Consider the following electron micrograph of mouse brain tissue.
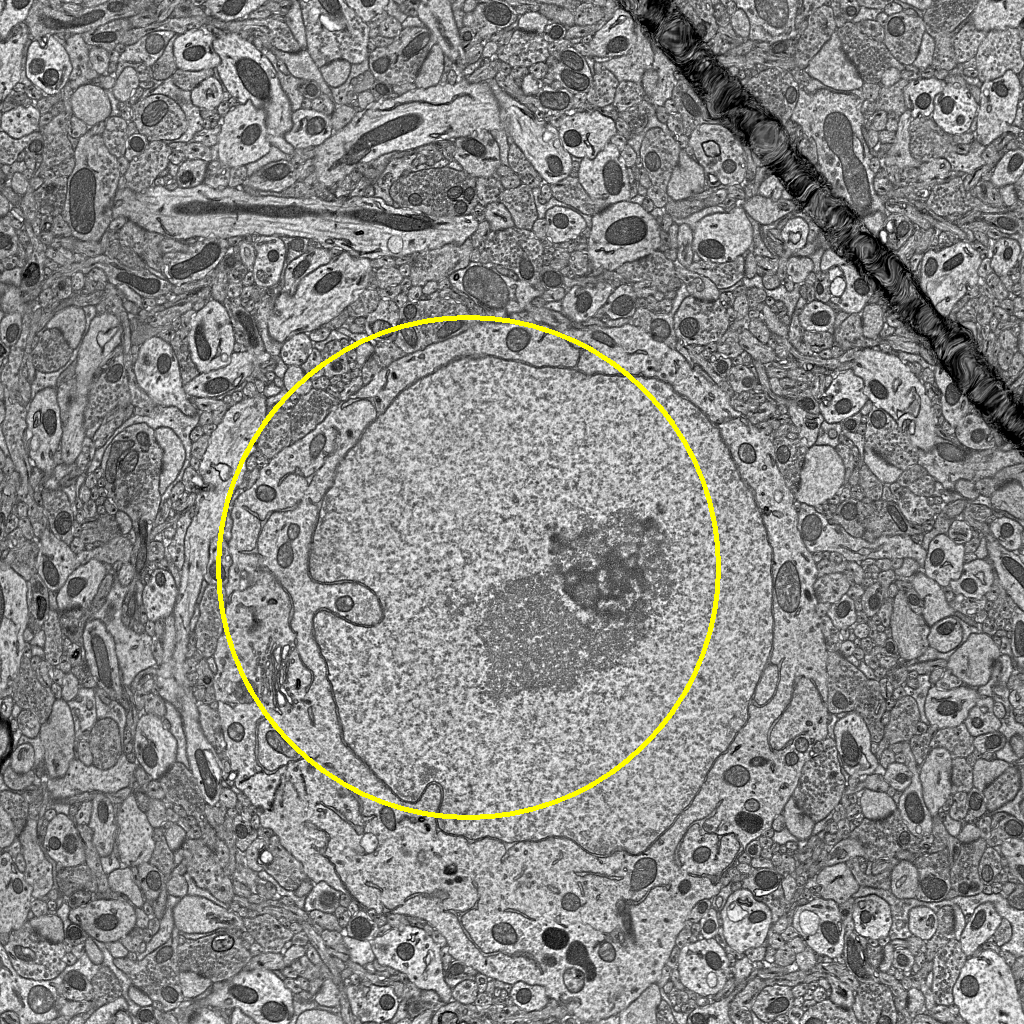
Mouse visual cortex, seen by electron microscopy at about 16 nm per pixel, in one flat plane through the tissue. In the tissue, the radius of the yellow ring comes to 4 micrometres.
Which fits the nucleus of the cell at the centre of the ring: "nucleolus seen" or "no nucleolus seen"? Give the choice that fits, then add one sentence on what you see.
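Nucleolus seen. A large dark nucleolus lies to the right of the nucleus's centre.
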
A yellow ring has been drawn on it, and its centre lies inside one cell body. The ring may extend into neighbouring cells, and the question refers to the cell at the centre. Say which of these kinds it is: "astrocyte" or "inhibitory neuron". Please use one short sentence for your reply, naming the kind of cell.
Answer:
The centre of the ring falls on an inhibitory neuron.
